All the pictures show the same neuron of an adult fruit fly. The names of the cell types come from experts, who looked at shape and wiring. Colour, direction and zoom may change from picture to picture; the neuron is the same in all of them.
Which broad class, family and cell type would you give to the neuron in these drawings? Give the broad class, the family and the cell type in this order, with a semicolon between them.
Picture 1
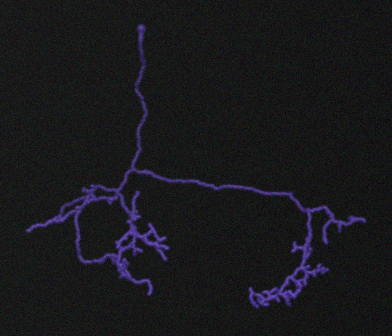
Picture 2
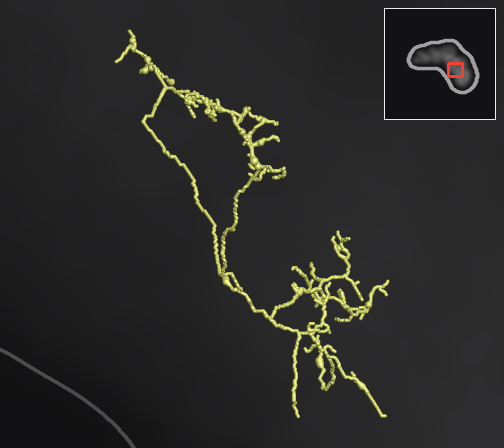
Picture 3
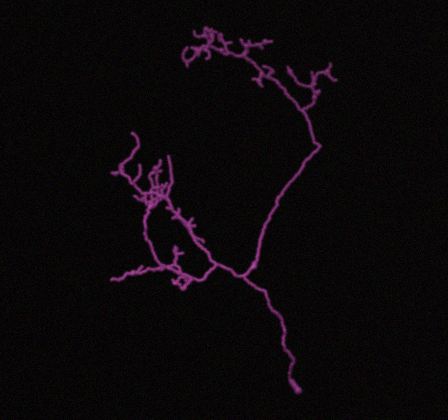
central-brain intrinsic neuron; hemilineage DM6_posterior; CB4206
